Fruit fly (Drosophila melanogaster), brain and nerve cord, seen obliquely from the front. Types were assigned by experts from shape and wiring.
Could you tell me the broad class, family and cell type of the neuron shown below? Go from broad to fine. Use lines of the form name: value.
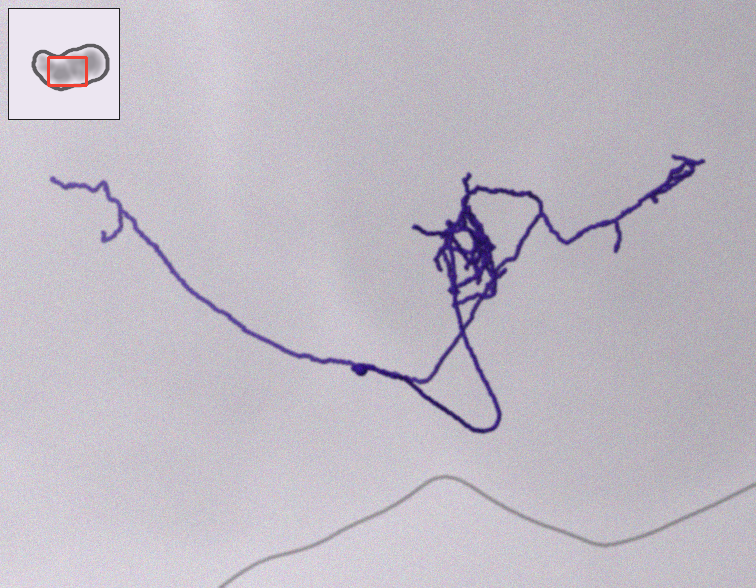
broad class: descending neuron
family: hemilineage LB6
cell type: DNge179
